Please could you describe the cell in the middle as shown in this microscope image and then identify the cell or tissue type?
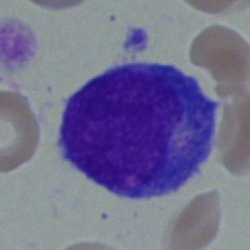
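Roughly round outline, chromatin a deep purple-blue, a paler pinkish area over on the right side, and no coarse granules in the cytoplasm. It's a blast.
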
